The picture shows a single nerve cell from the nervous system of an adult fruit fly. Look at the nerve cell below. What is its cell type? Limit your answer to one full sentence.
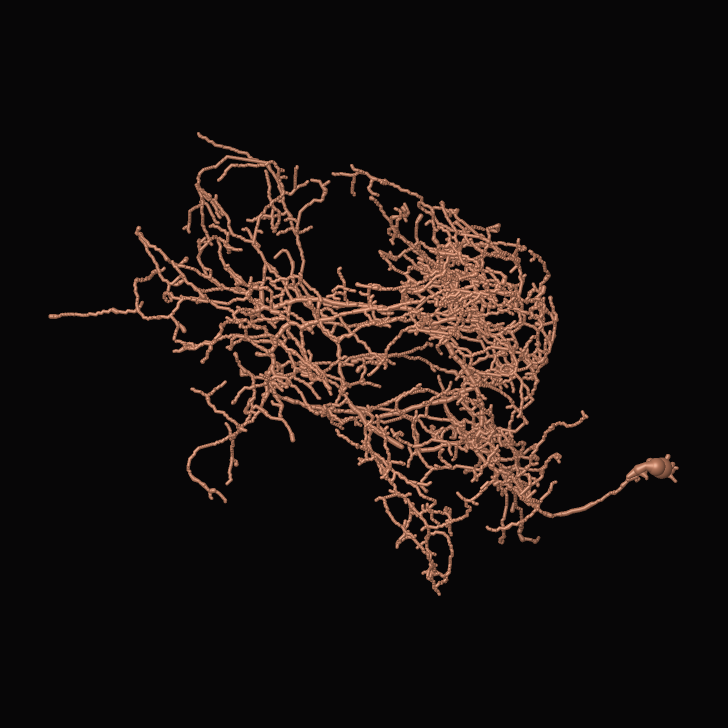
With respect to cell type, this neuron is SLP230.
